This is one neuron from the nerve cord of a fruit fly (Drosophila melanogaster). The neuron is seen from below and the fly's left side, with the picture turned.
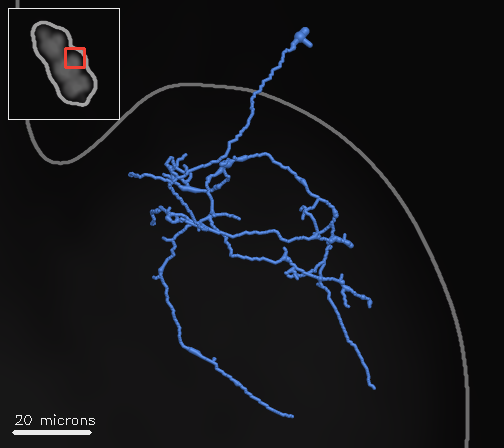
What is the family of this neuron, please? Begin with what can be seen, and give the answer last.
By the scale bar it is about 100 microns tall in this view. In this view it is taller than it is wide. Its broad class is nerve-cord intrinsic neuron. The family is hemilineage 01B.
